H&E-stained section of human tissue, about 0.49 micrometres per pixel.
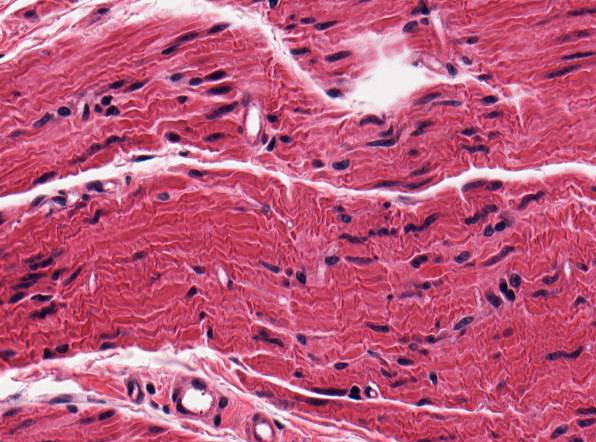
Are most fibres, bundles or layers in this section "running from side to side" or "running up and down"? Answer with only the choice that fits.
Running from side to side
